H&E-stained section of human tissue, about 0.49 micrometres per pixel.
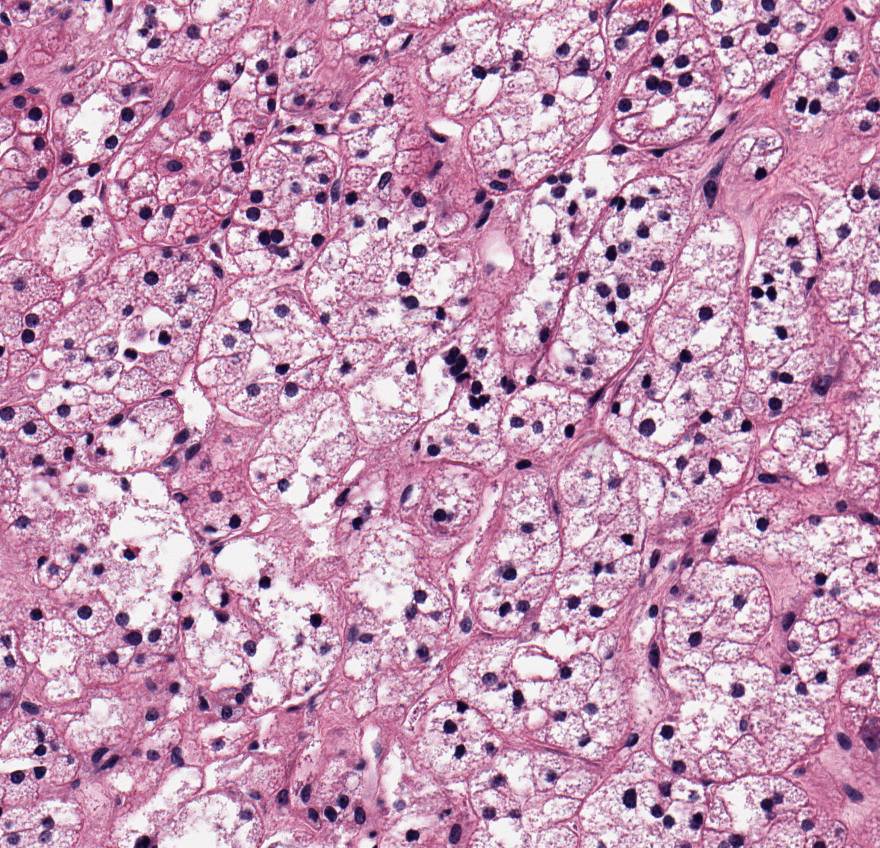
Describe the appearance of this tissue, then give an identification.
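Throughout the field, cells form rounded nests divided by thin pink strands. Each cell has abundant pale cytoplasm, finely vacuolated and foamy. Nuclei are small, round and darkly stained, varying little between cells, and most cells hold a single nucleus. The tissue is adrenal gland.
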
